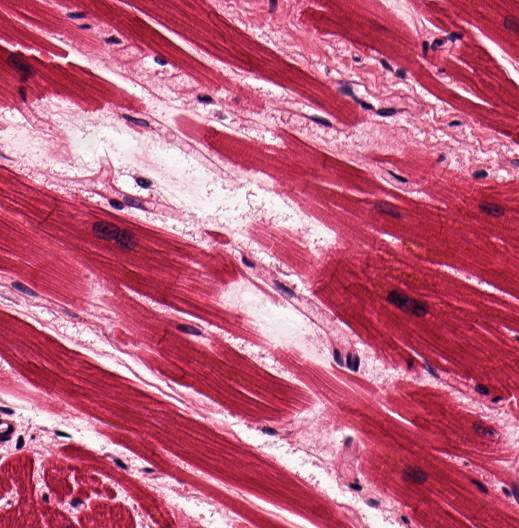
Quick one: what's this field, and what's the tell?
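The field mainly shows myocardium. Its muscle fibres branch and join their neighbours, their nuclei lie centrally, and their cytoplasm stains deep pink-red.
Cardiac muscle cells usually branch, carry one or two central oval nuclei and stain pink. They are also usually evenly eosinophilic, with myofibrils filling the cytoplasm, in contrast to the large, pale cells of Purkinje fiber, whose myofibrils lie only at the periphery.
Most fibres run diagonally from the upper left toward the lower right.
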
